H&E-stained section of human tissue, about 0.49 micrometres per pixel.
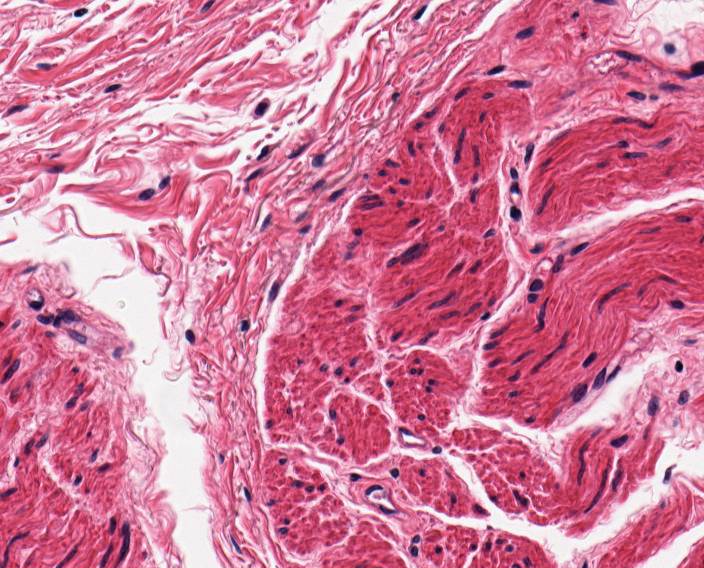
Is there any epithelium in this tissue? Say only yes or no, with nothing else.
No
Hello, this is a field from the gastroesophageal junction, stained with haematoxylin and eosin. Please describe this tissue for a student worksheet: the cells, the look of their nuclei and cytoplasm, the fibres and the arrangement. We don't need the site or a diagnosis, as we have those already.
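Smooth muscle bundles occupy the right half of the field and its lower-left corner, while loose connective tissue lies in the upper left. The bundles are cut in different planes: lengthwise in the upper right and across in the lower centre. Within these lengthwise fibres, elongated, cigar-shaped nuclei lie singly. The connective tissue is wavy pink collagen with sparse dark spindle-shaped nuclei.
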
